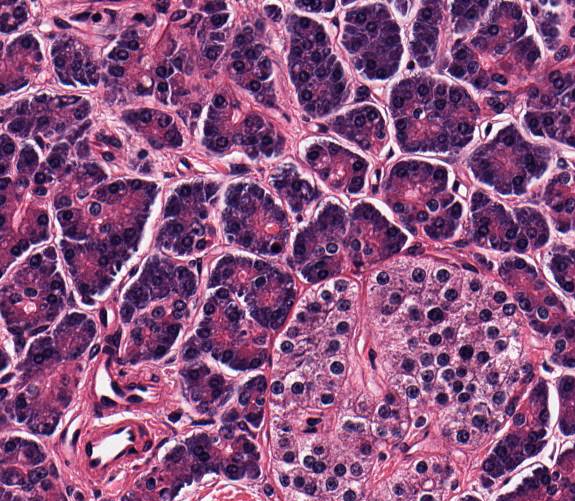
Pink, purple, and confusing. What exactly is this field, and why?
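Mainly exocrine pancreas. Closely packed acini fill most of the field; cells pyramidal, round nuclei basal, away from acinar centre. Cytoplasm purple at cell bases, pinker toward each acinar centre.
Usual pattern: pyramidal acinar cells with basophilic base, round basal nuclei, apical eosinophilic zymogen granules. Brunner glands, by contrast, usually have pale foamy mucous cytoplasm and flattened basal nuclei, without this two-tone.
One large rounded cluster of paler cells, not around lumens, in lower right.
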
